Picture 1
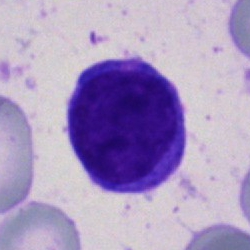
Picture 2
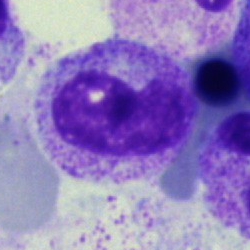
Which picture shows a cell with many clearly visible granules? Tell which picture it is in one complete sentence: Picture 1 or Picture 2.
It is in picture 2 that the cytoplasm holds many visible granules.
